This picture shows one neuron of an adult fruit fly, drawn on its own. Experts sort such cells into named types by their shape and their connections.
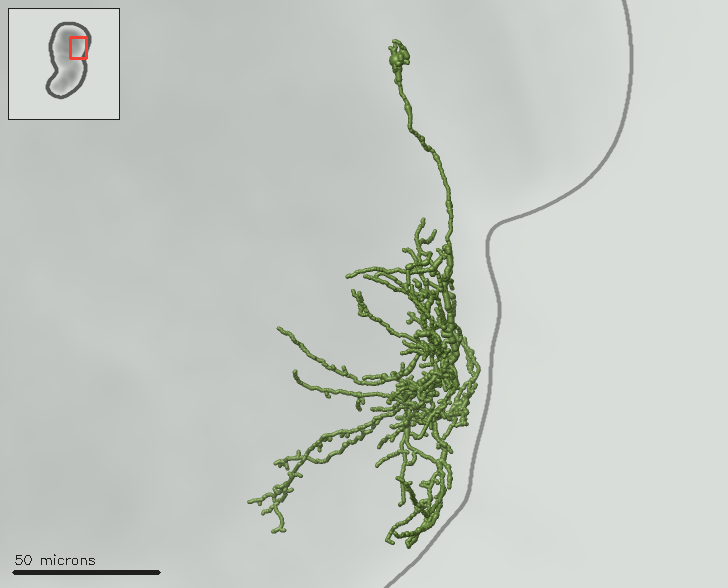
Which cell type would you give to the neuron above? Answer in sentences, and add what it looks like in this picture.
The cell type is GNG234. It is a central-brain intrinsic neuron. By the scale bar it is about 180 microns tall in this view. The picture shows dozens of branch ends.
